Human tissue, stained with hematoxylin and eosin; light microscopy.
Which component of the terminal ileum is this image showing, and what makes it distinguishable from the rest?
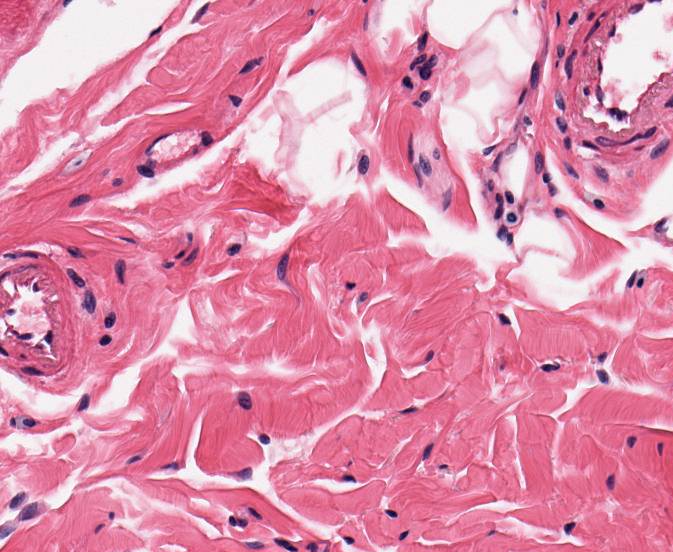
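Dense connective tissue occupies this field. Interlacing bundles of pink fibrillar tissue run in many different directions, with small, dark, mostly elongated or oval nuclei scattered among them.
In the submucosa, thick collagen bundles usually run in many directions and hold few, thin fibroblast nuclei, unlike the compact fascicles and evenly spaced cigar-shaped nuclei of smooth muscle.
One small thick-walled vessel with a round lumen lies at the left edge, about midway down, and another thick-walled vessel lies in the upper right corner.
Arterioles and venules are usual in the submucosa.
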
